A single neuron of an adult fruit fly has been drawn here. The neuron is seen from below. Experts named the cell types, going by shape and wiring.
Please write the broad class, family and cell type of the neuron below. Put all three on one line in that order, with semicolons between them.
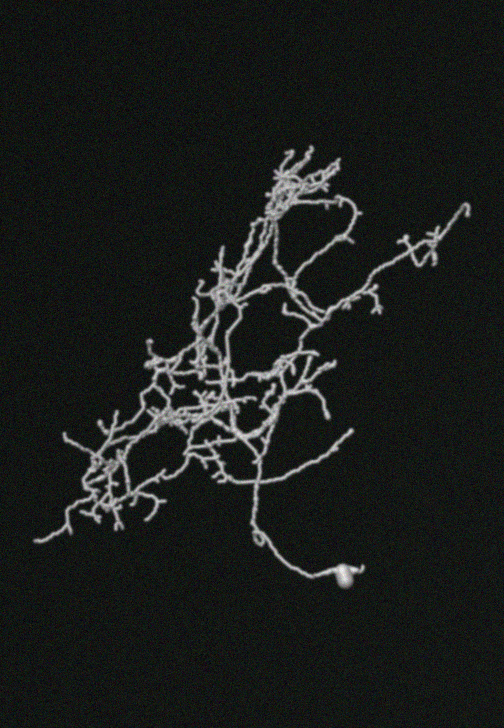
nerve-cord intrinsic neuron; hemilineage 03B; IN03B043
